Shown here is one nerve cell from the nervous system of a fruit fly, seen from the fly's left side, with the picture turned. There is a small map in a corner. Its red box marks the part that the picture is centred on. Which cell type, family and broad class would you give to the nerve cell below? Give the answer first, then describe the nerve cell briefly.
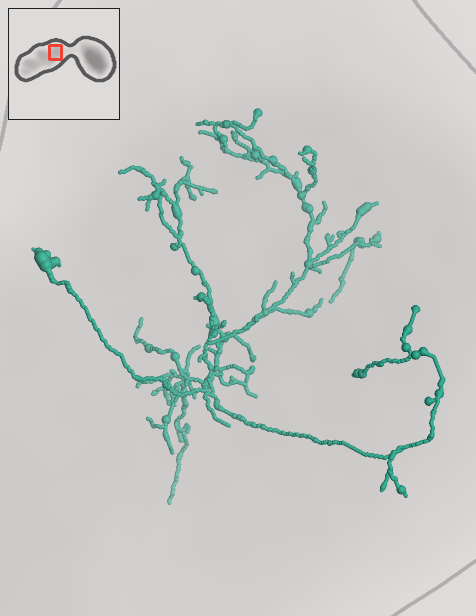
Its cell type is IN04B115. The family is hemilineage 04B. It is a nerve-cord intrinsic neuron. The cell body can be seen on the left of the picture. Dozens of branch ends can be seen.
